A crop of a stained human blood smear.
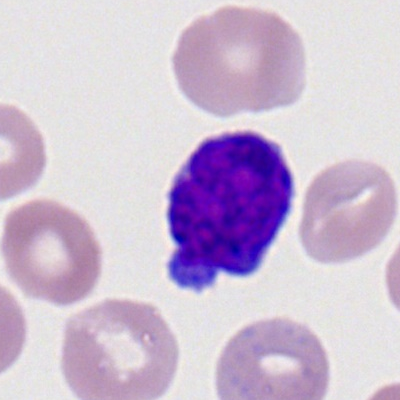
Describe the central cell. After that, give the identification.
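Staining: the body of the cell is a deep purple-blue throughout. Texture: the dark staining looks coarse and mottled, with darker clumps. Cytoplasm: almost no pale cytoplasm shows around the dark mass. Outline: a small pale blue knob juts out from the lower left. This cell is a lymphocyte.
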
